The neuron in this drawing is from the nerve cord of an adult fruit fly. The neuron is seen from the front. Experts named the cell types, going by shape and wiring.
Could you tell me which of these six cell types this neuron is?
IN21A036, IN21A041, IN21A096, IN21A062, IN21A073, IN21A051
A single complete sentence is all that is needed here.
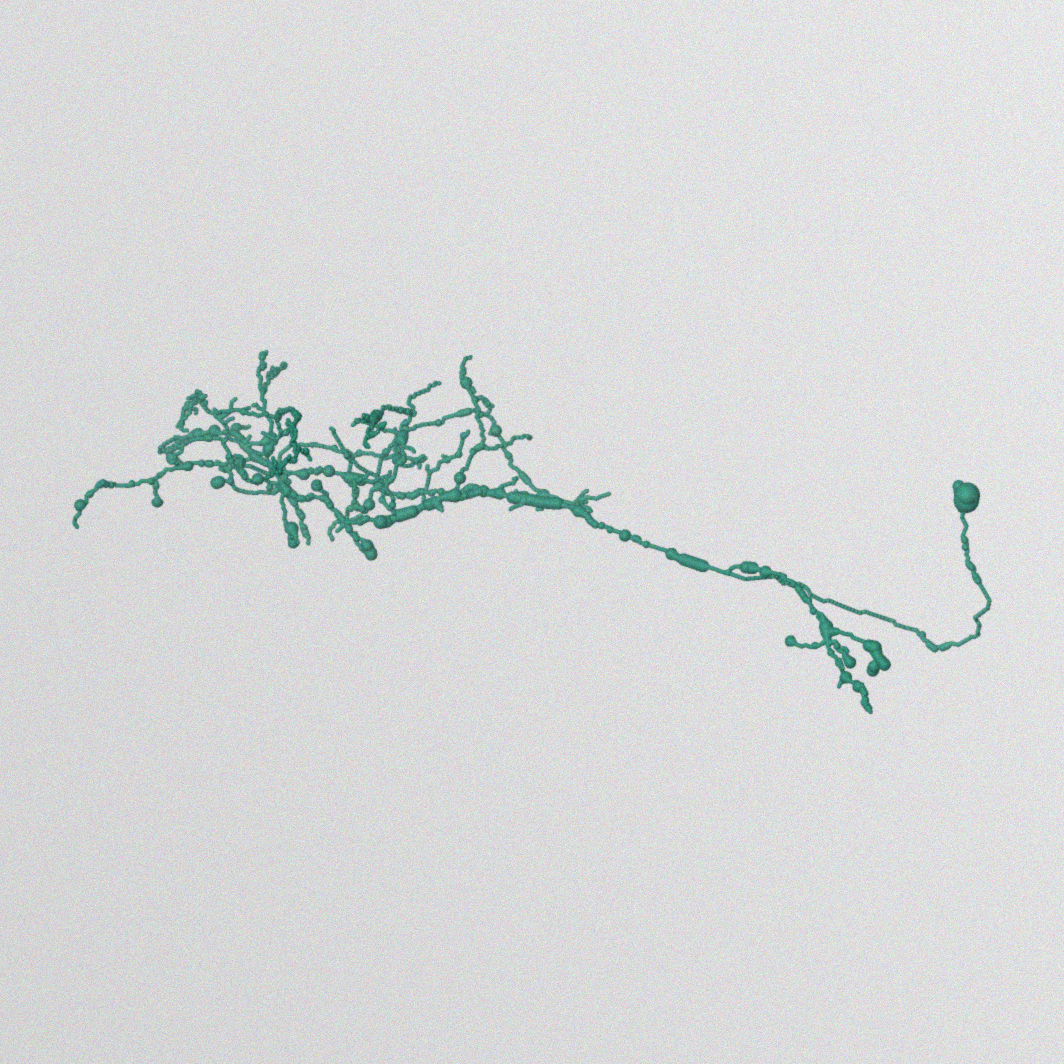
Among cell types, the one for this neuron is IN21A073.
